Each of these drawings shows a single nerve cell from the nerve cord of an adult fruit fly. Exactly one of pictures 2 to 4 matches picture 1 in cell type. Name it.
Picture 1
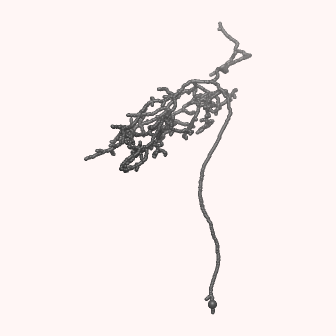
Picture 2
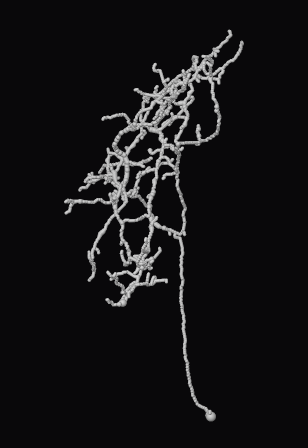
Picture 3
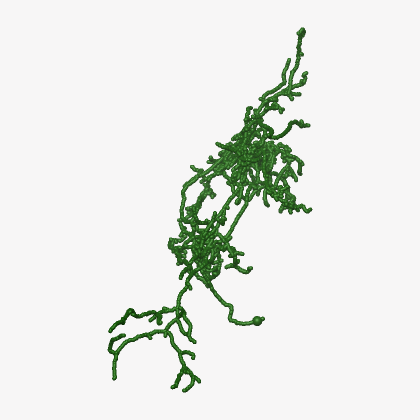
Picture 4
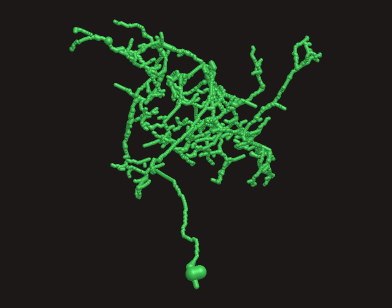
4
